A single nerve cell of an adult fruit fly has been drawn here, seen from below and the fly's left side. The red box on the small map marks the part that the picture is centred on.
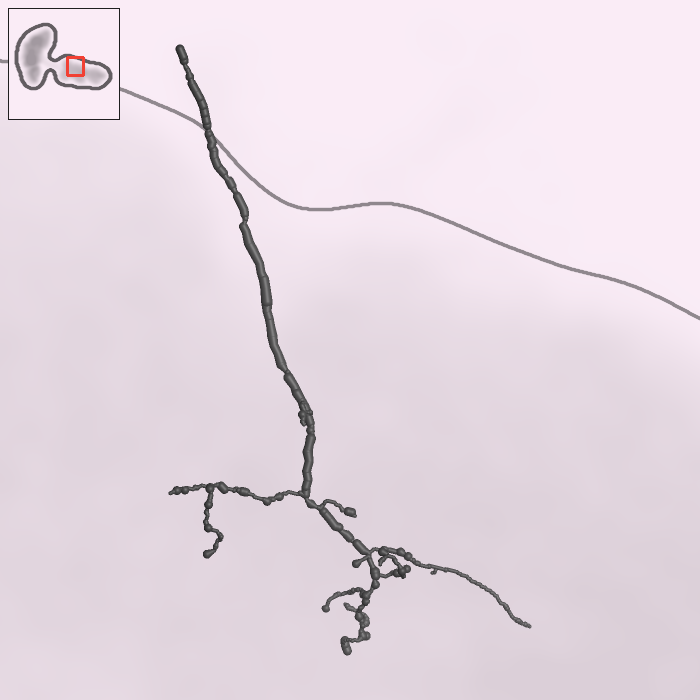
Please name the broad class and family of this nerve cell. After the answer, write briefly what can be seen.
Its broad class is sensory neuron entering the nerve cord. The name of its family is class mechanosensory proprioceptive. It lies in the nerve cord. As drawn here it is taller than it is wide.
